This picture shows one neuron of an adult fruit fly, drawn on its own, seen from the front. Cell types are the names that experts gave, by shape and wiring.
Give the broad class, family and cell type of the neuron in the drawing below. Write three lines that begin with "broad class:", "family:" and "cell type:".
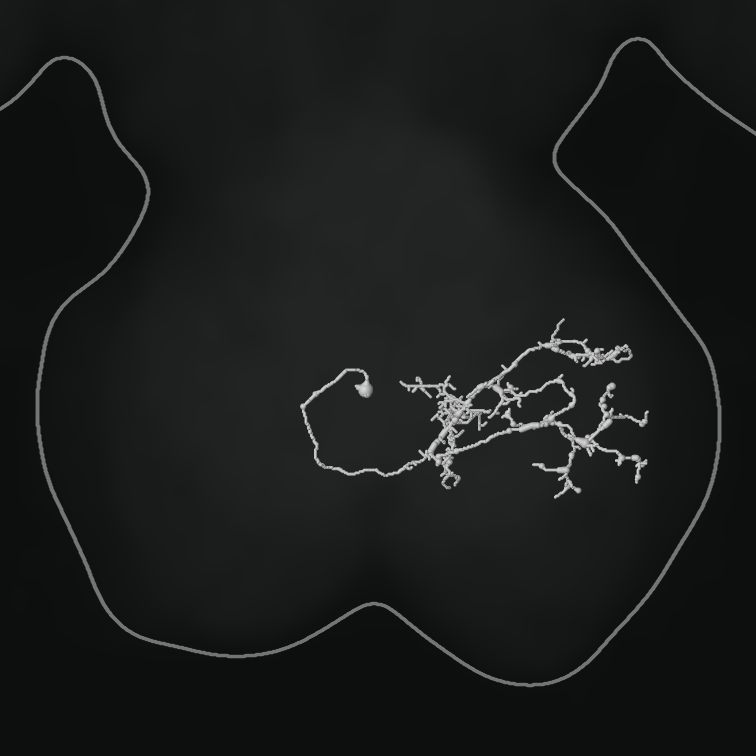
broad class: nerve-cord intrinsic neuron
family: hemilineage 01A
cell type: IN01A063_a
